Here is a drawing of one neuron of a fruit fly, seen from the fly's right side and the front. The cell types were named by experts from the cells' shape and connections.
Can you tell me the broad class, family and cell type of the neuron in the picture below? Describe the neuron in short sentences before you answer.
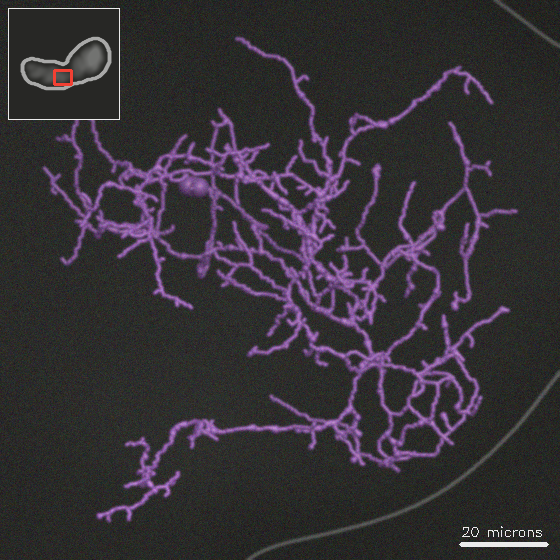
From top to bottom in the picture it spans about 110 microns. More than a hundred branch ends can be seen. Its broad class is nerve-cord intrinsic neuron. The family is hemilineage 20A.22A. It is of cell type IN20A.22A012.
